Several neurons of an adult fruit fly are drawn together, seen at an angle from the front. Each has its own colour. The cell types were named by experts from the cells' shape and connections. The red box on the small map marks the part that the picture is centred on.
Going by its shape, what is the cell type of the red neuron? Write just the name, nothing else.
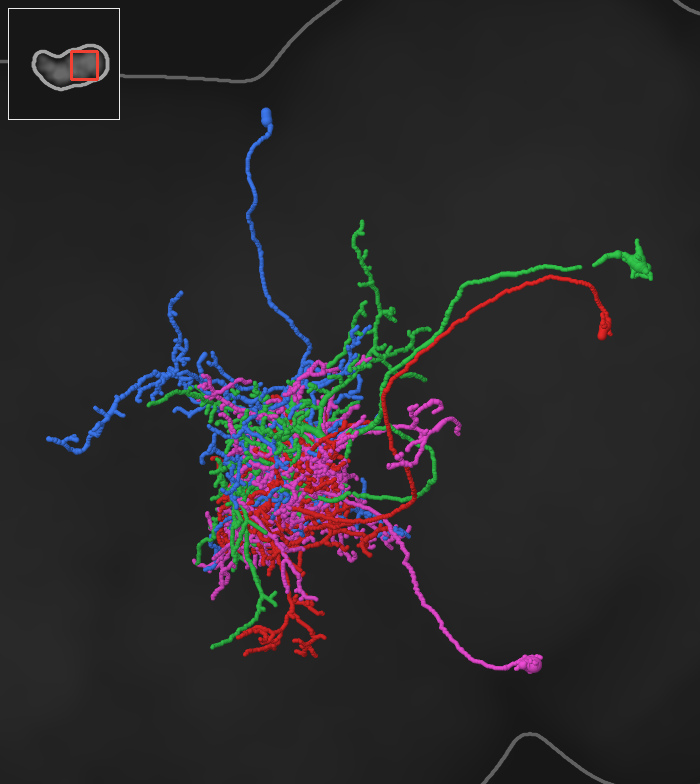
PS042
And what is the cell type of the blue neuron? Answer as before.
PS140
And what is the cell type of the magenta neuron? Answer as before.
PS090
